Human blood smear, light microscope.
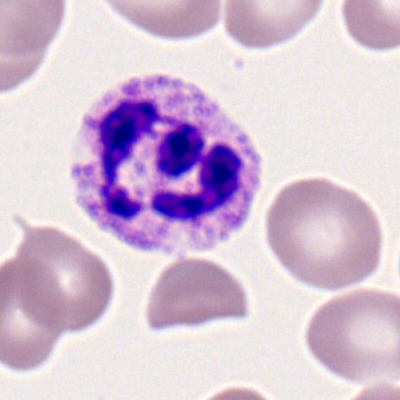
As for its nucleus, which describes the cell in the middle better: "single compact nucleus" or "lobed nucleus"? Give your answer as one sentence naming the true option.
There are two or more lobes forming the nucleus of the cell.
